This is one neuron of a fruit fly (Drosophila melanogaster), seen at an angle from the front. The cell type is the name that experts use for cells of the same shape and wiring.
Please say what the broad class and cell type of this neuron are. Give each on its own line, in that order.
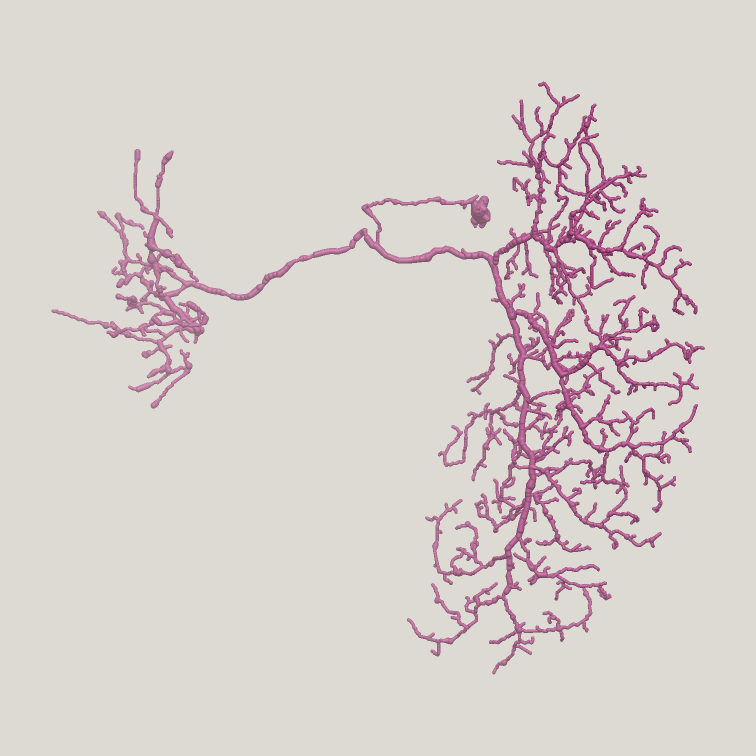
visual projection neuron
HST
